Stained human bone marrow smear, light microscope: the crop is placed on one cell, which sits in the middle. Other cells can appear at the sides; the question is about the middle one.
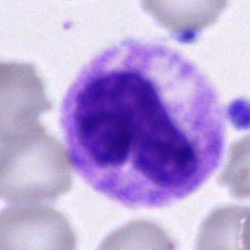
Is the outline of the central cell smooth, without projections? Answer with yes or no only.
Yes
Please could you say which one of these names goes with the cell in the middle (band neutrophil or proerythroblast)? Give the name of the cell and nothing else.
band neutrophil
